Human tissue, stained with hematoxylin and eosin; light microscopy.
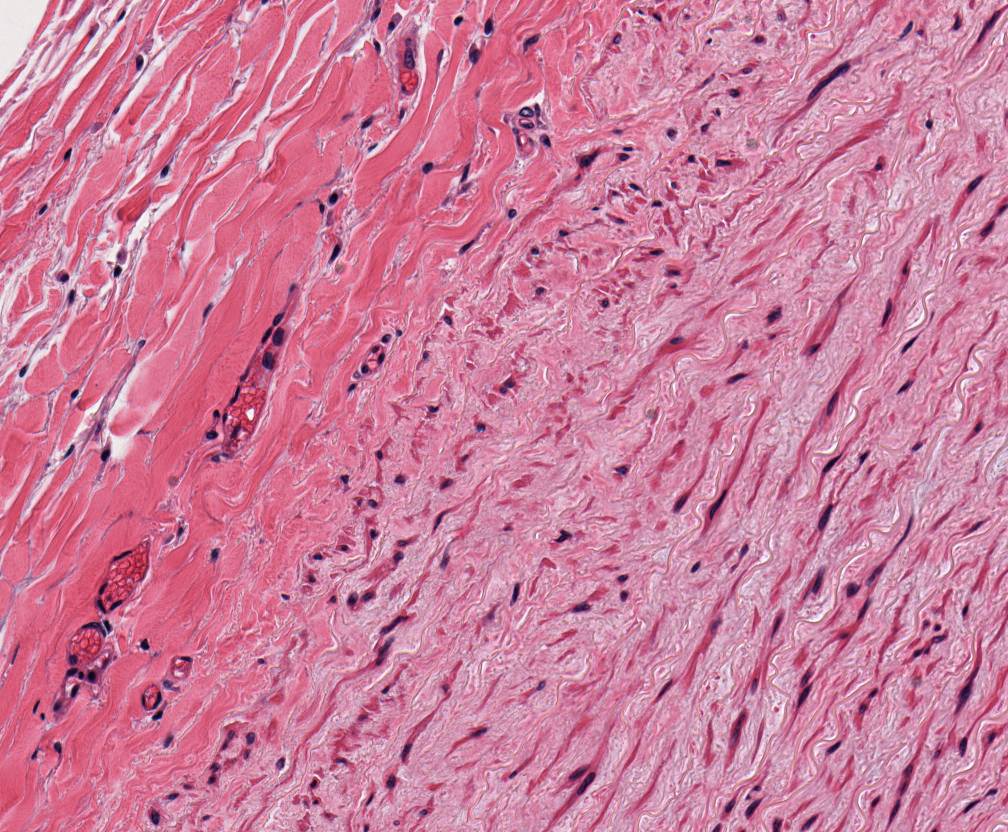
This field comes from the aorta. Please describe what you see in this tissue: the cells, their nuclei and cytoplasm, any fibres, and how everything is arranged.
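Dense, deeply eosinophilic bundles run along the left; a paler, looser fibrillar zone fills the centre and right. Its stroma is light pink and finely fibrillar, with scattered spindle cells bearing elongated, wavy, dark-staining nuclei. Those nuclei and the fibres align diagonally, lower left to upper right.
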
